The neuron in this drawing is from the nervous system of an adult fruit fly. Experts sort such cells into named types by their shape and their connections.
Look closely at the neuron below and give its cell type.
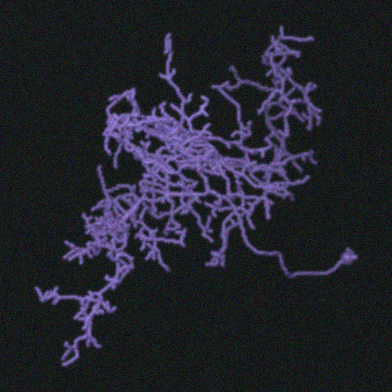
AVLP405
